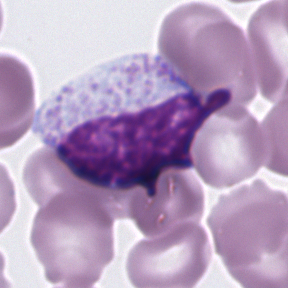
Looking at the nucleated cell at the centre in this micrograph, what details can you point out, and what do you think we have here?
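Many small purple granules are scattered through the cytoplasm. The nucleus is irregular, tapering into a pointed extension toward the upper right, and a small pointed tail juts downward from its lower edge. Its chromatin stains deep purple and appears coarse and patchy. The cell is a myelocyte.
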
